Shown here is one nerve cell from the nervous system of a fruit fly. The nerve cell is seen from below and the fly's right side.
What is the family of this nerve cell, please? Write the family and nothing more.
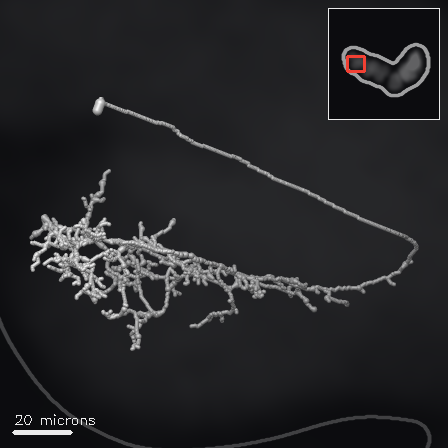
hemilineage 12B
